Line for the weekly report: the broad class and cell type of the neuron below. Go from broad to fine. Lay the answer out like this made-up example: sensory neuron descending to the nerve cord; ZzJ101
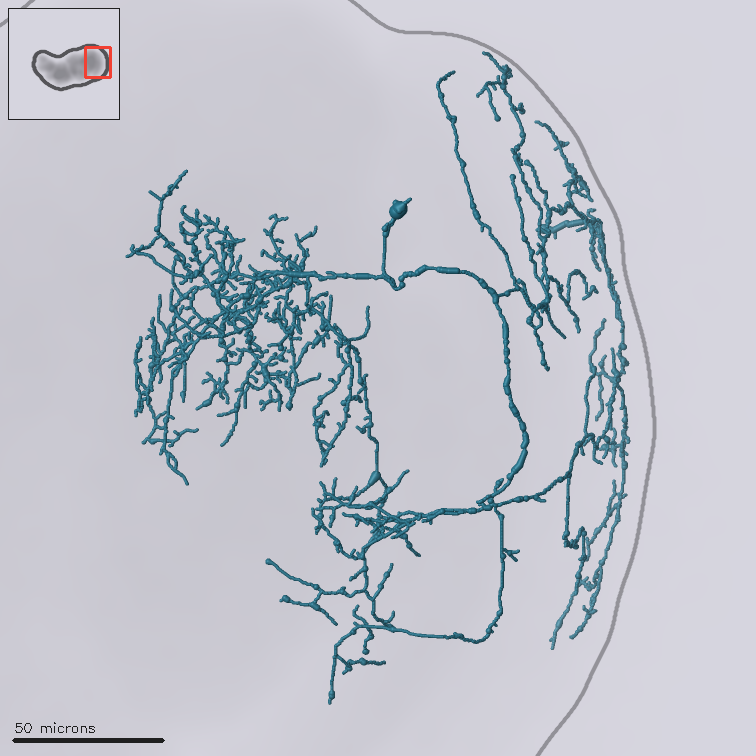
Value: visual centrifugal neuron; aMe30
